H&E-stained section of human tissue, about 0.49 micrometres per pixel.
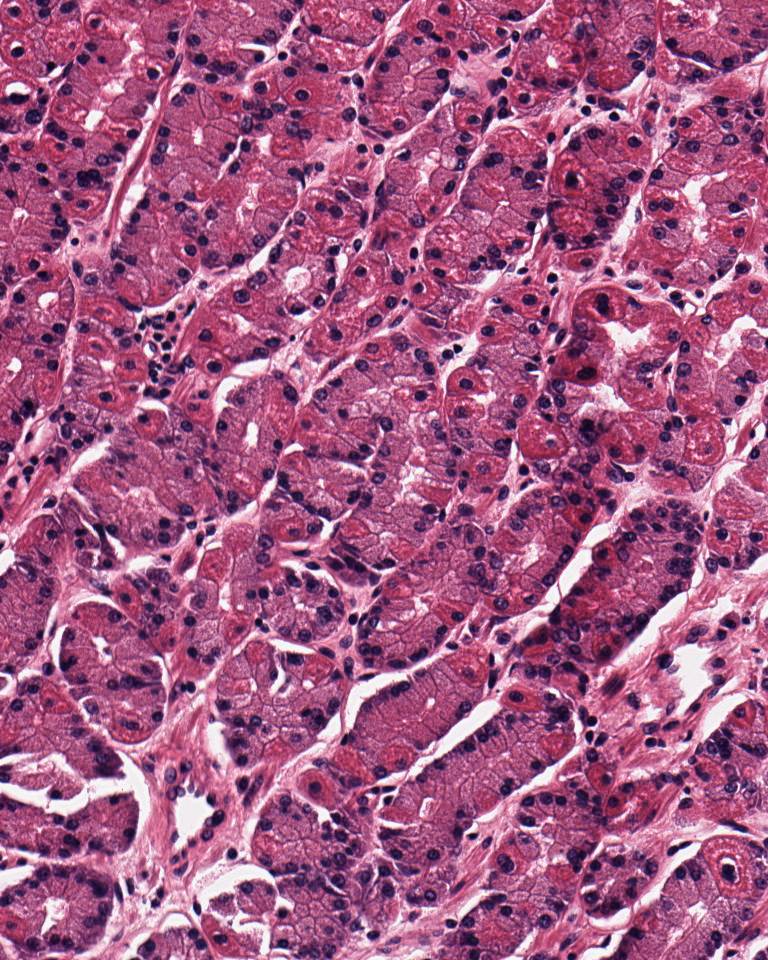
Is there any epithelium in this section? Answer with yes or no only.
Yes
